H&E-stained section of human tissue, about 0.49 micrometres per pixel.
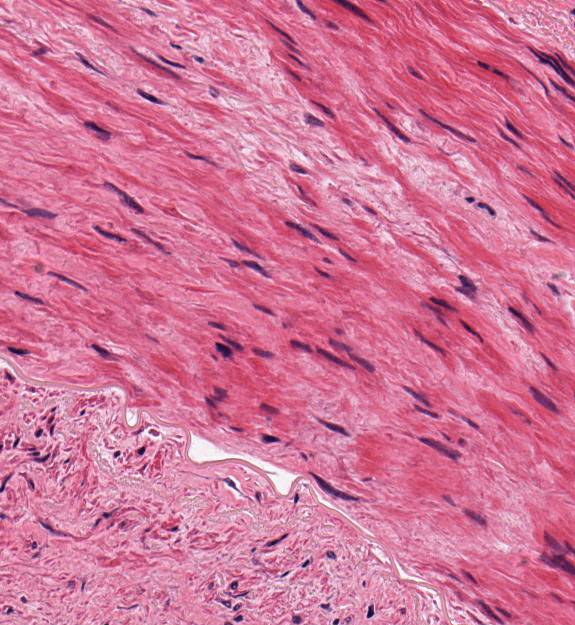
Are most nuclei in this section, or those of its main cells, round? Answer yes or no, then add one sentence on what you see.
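No. The smooth muscle nuclei are elongated and cigar-shaped.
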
